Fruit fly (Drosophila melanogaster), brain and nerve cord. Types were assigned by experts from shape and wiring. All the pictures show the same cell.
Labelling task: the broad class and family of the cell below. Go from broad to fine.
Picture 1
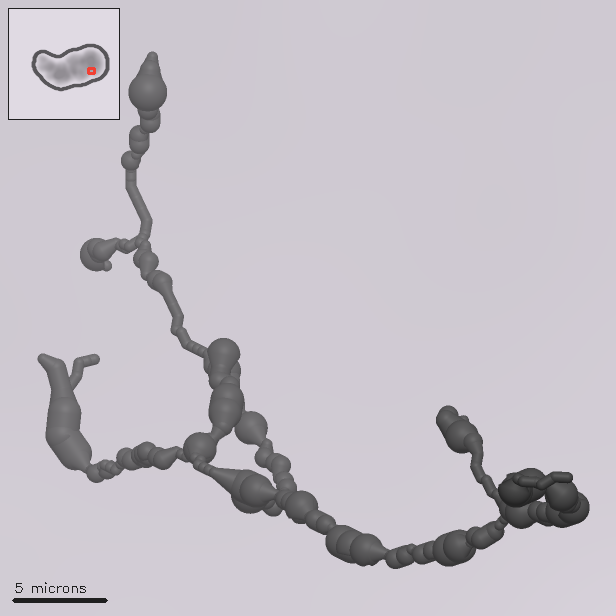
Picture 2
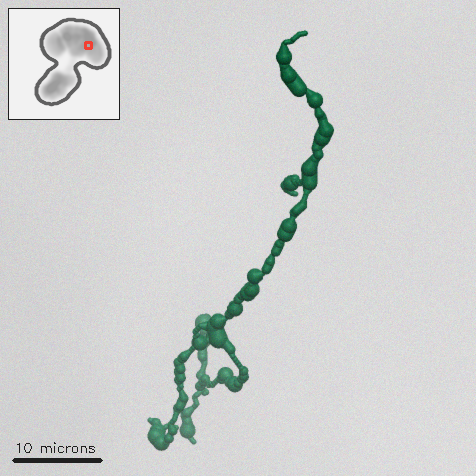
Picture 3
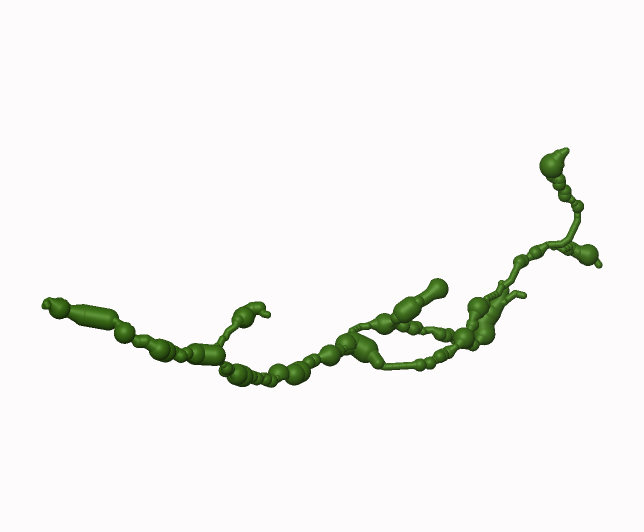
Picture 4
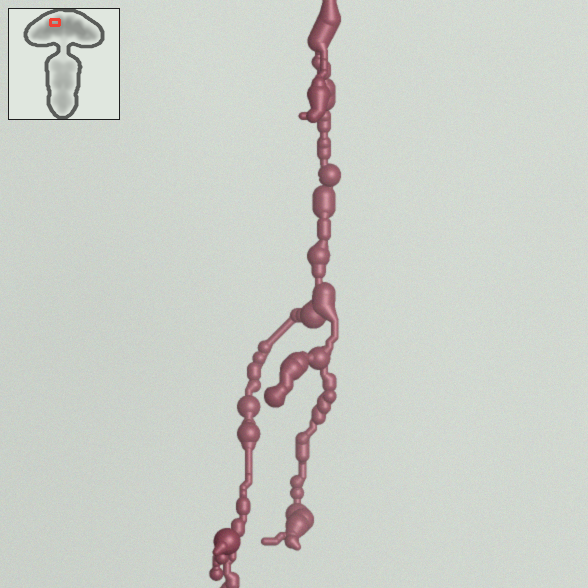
sensory neuron entering the brain; class mechanosensory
